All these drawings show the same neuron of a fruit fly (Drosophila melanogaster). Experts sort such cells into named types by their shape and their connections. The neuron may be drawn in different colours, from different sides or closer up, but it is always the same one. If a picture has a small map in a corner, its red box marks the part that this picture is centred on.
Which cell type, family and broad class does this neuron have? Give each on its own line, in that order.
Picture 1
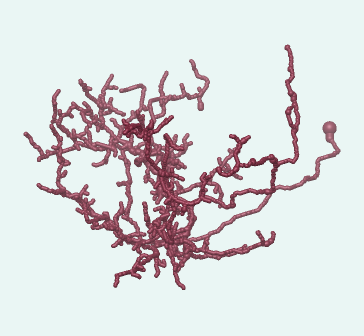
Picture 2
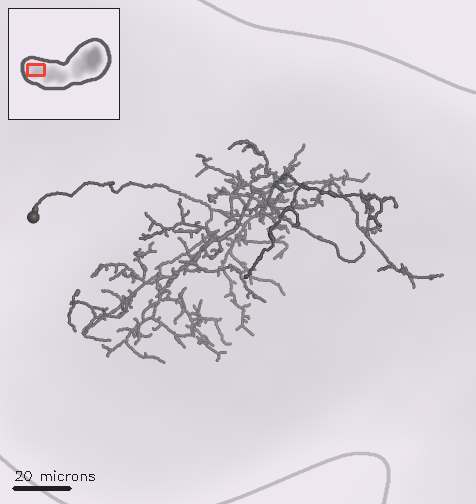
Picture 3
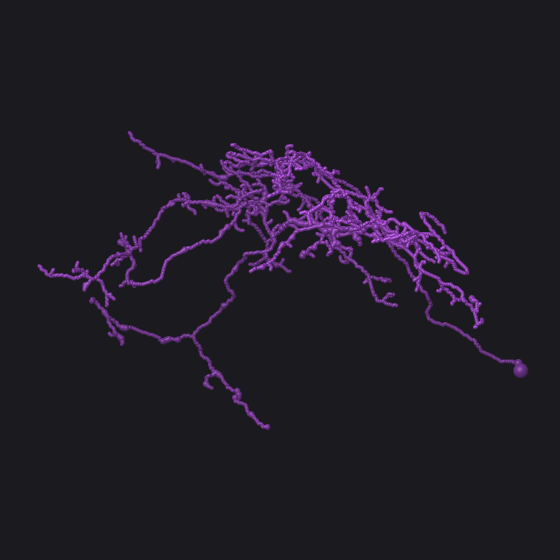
IN03A083
hemilineage 03A
nerve-cord intrinsic neuron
